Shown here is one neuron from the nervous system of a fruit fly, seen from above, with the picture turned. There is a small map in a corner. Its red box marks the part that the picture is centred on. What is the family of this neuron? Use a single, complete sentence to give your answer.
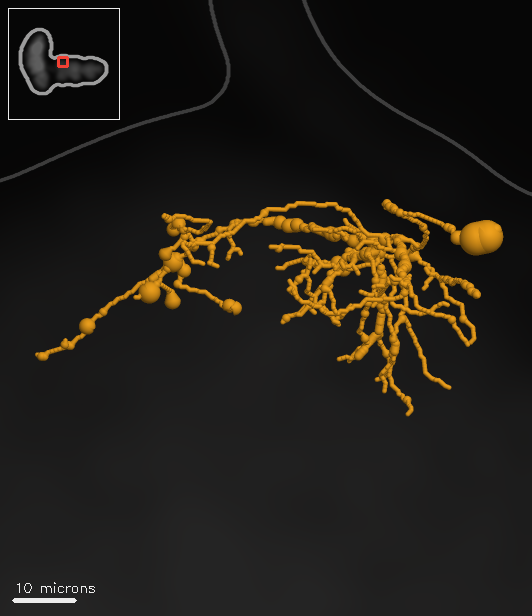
Family hemilineage 19A is where this neuron is grouped.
